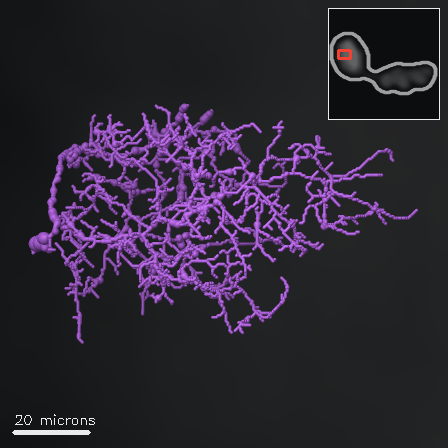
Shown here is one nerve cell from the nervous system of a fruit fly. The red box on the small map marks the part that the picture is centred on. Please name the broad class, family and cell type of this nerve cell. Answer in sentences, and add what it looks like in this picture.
This is a central-brain intrinsic neuron. The family is hemilineage VLPa1_lateral. It is of cell type CB3684. From left to right in the picture it spans about 100 microns. More than a hundred branch ends can be seen.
